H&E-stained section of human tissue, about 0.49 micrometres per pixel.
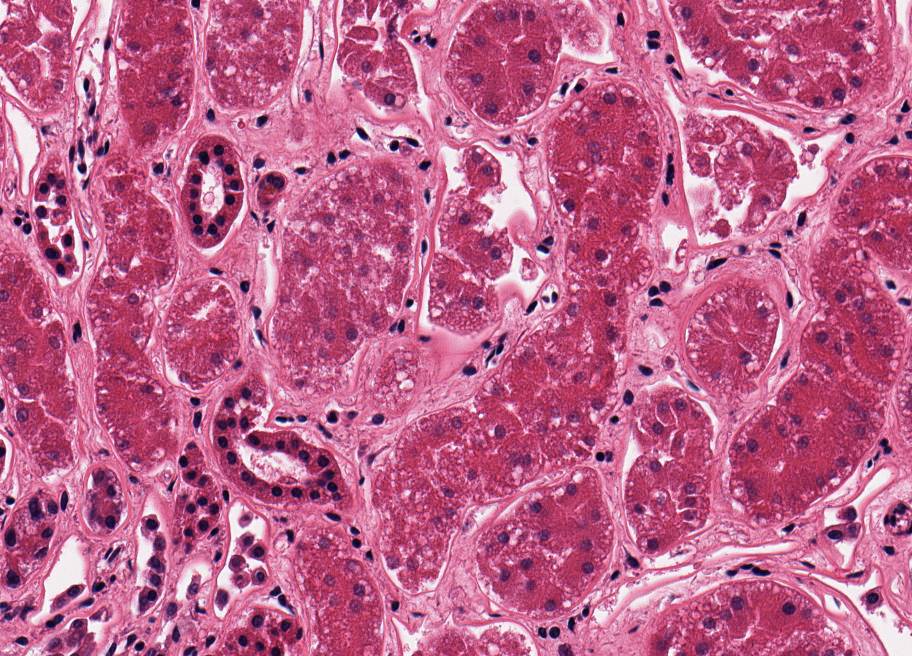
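Renal cortex, haematoxylin and eosin. Rounded and elongated epithelial units fill the field, separated by narrow bands of stroma. Most consist of large cells with abundant granular, deeply eosinophilic cytoplasm, many holding small clear vacuoles. Along the left side, a few small tubules with open lumina are lined by cuboidal cells with crowded dark nuclei and less cytoplasm.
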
